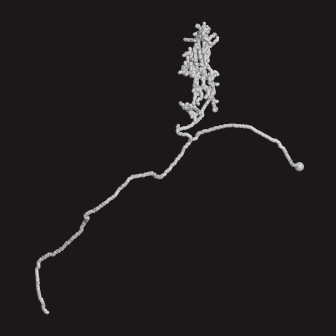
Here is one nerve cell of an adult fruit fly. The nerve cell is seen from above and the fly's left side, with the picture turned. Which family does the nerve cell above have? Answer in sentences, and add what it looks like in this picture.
Its family is LC. This is a visual projection neuron. Its cell body lies on the right of the picture. As drawn here it is about as wide as it is tall.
